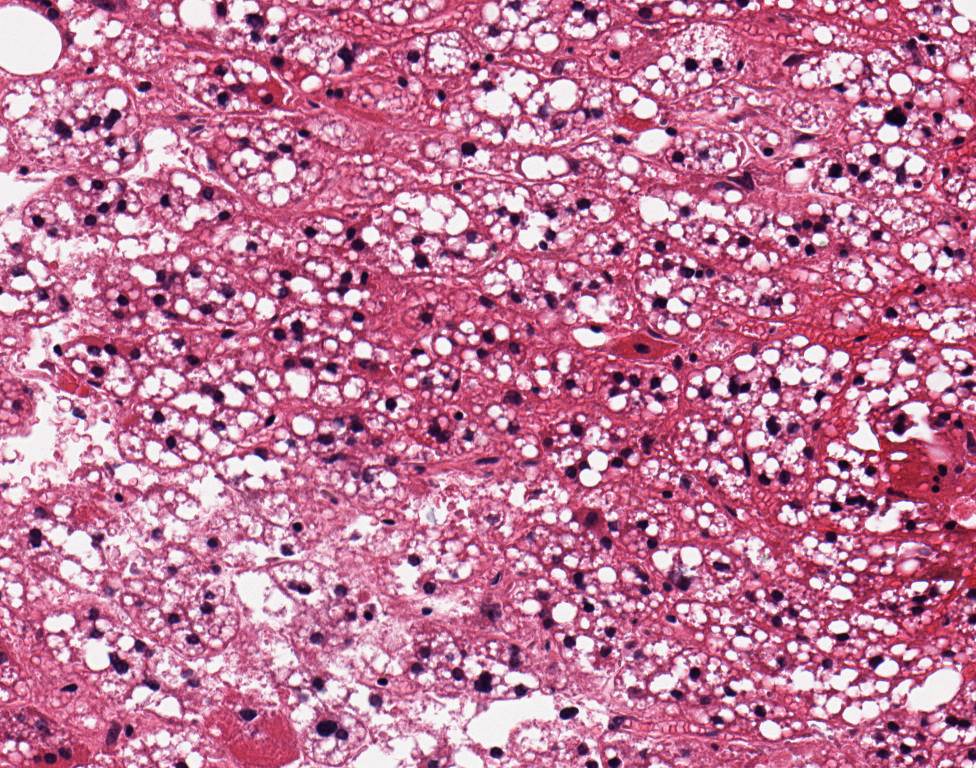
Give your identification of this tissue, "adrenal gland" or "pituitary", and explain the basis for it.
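This is adrenal gland. Most cells share cytoplasm filled with many small clear round vacuoles of varying size, and small, round, dark nuclei.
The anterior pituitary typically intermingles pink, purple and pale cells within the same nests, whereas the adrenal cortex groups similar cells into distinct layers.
That shared look sets it apart from the pituitary mix. Only a few large single clear spaces appear, the largest top left; no glands, tubules or epithelial lumens are present.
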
